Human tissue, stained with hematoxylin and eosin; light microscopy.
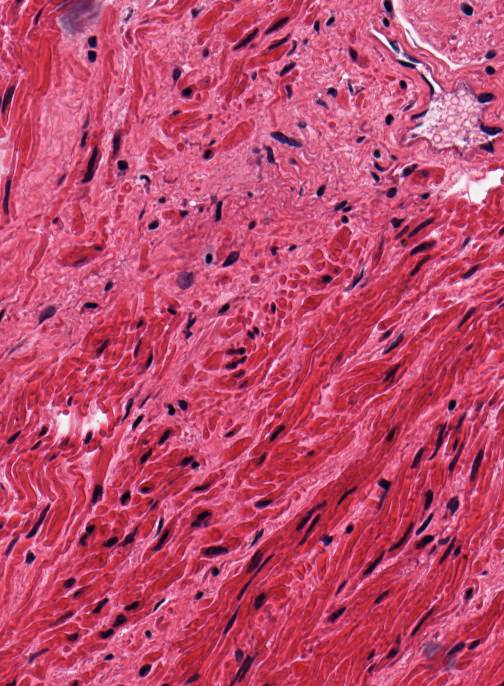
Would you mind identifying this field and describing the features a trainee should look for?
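As I read it, this is fibromuscular stroma. Spindle cells with abundant bright eosinophilic cytoplasm form long fibres in bundles that interlace in differing directions.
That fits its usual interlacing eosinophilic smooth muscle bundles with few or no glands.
Here no epithelium or glands appear, and the dark nuclei are cigar-shaped with blunt ends, along each cell's long axis.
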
